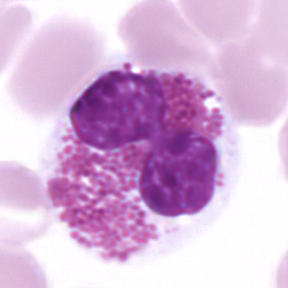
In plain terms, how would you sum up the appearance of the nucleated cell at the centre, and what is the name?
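Two lobes make up the nucleus, one lying toward the upper left and the other toward the lower right. Its chromatin stains dark purple. Granules are most crowded in the lower left part of the cell. This cell is an eosinophil.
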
